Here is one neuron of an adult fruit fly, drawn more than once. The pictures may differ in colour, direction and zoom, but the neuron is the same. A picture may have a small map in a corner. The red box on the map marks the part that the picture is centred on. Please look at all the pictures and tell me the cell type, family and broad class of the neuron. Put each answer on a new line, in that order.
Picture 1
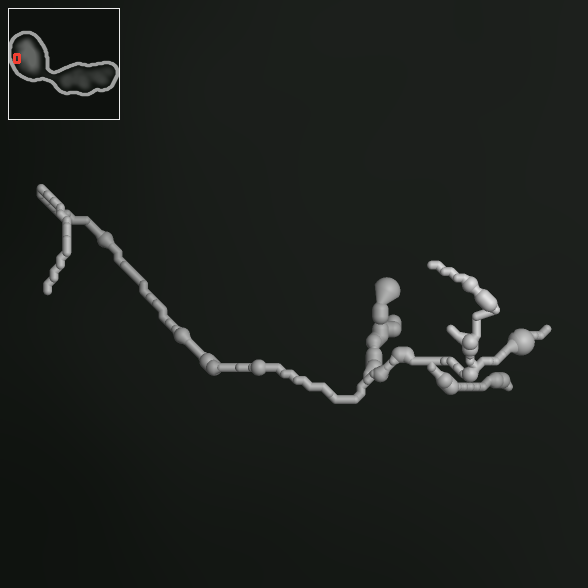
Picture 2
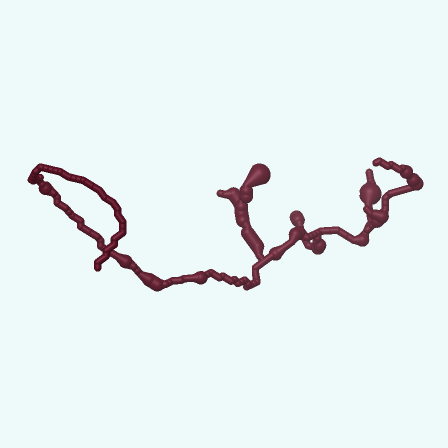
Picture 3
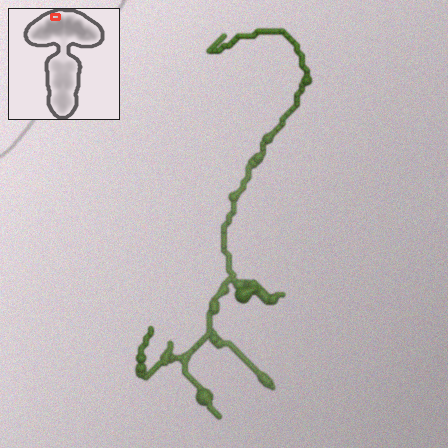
ORN_VL1
class olfactory
sensory neuron entering the brain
